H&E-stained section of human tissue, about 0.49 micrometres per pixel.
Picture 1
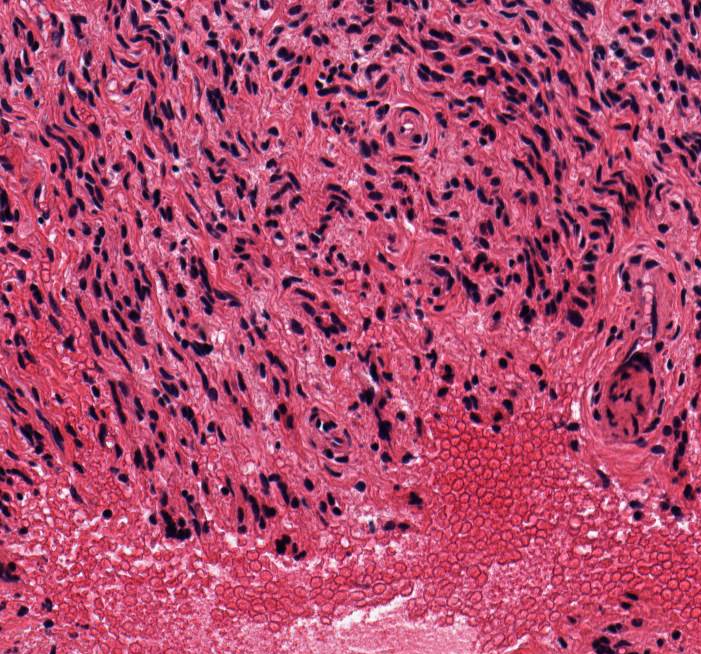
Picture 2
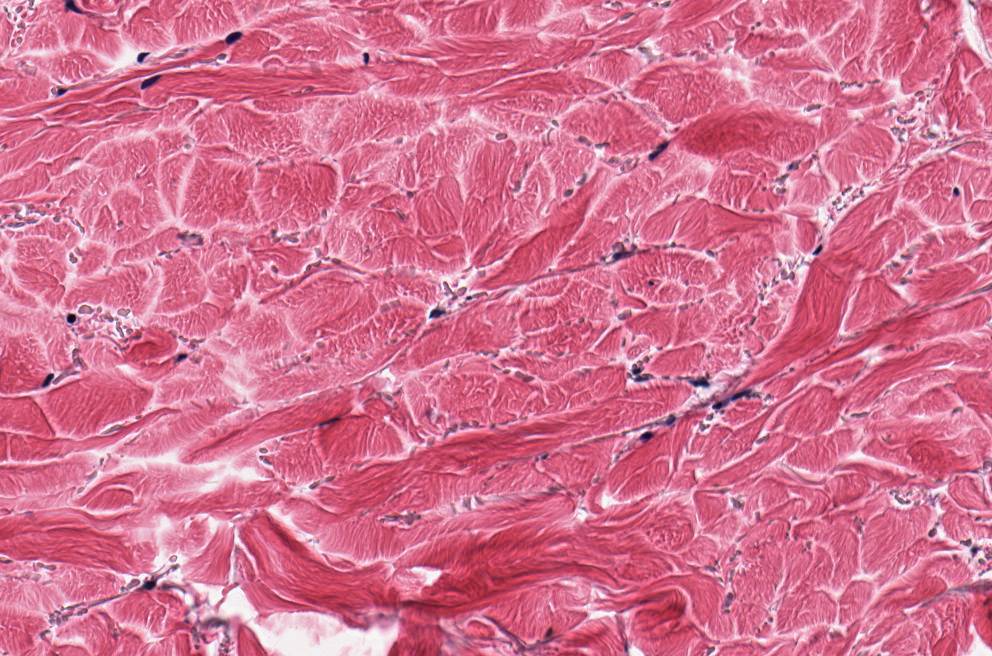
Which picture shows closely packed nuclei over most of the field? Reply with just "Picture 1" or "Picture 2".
Picture 1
